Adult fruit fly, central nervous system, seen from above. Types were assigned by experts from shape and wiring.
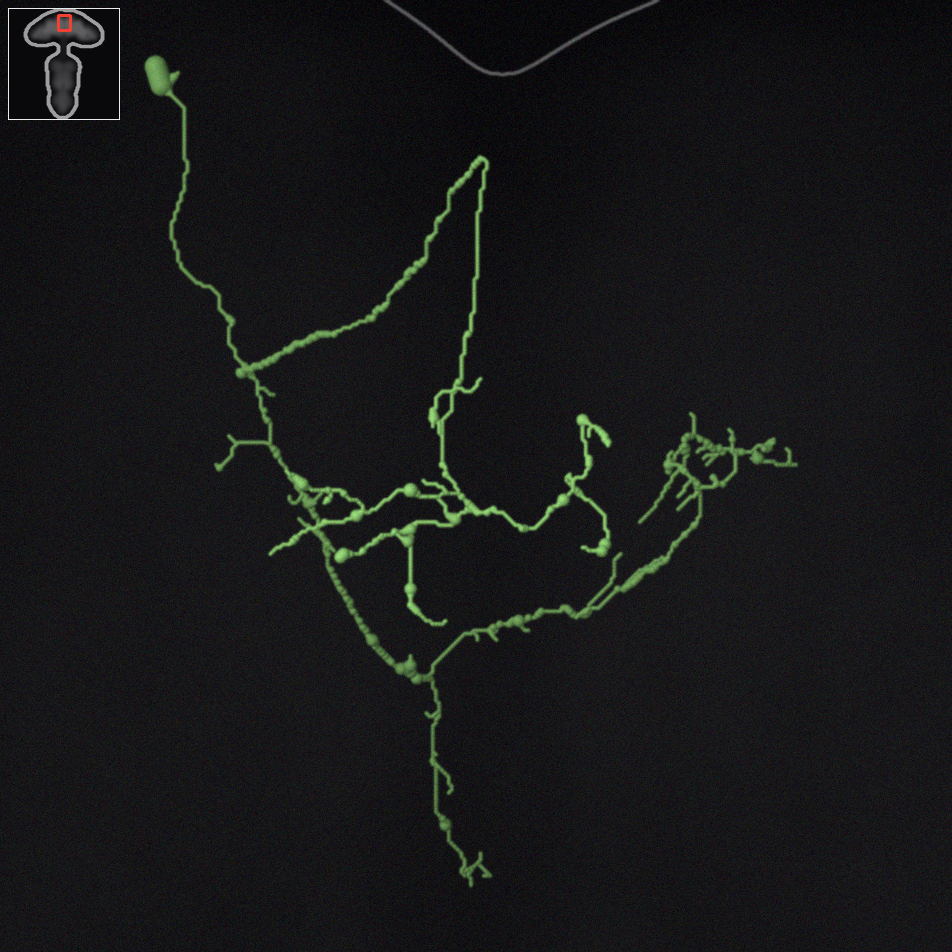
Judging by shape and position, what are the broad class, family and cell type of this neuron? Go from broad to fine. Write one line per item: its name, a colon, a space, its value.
broad class: central-brain intrinsic neuron
family: hemilineage FLAa2
cell type: CB4081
